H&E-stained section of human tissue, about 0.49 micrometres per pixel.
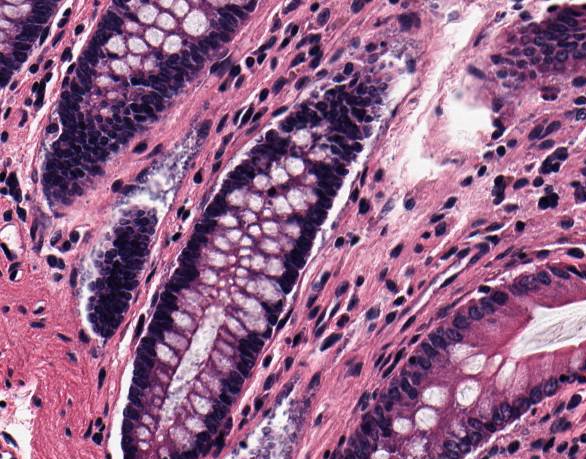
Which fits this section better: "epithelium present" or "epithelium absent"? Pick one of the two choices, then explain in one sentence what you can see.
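Epithelium present. The gland lining is packed with goblet cells whose rounded mucin vacuoles appear pale.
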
